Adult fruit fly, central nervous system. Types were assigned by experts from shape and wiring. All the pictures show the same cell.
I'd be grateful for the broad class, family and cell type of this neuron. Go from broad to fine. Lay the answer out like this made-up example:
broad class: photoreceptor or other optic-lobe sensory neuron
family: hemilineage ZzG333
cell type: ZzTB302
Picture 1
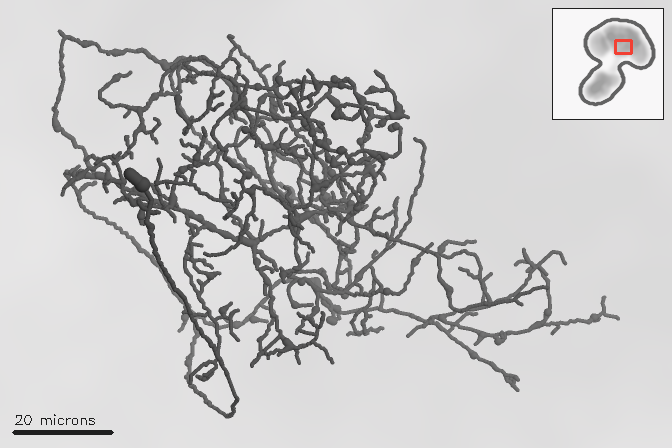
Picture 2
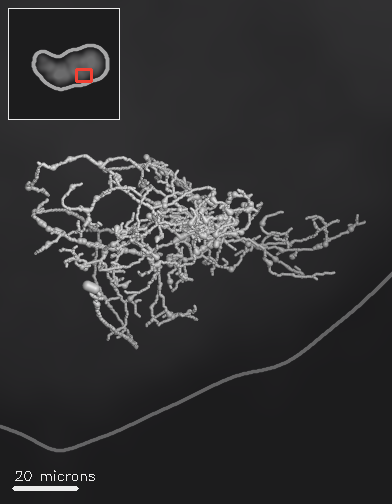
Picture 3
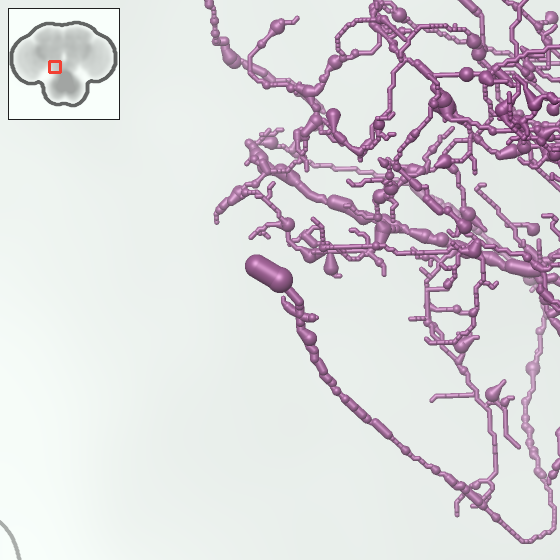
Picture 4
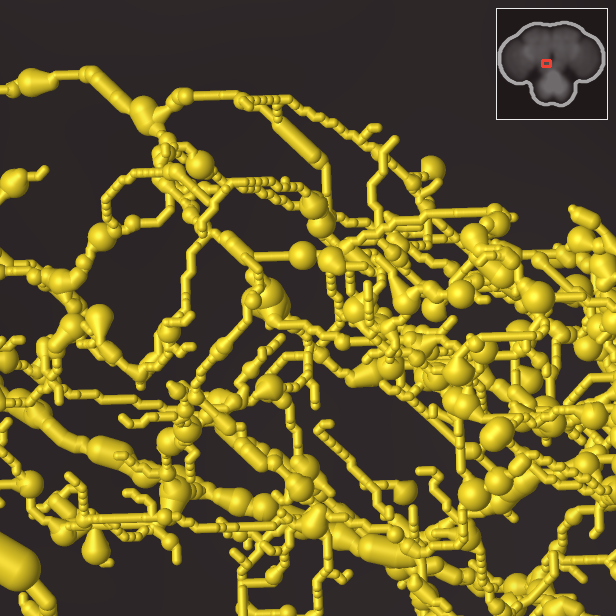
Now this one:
broad class: central-brain intrinsic neuron
family: hemilineage MD3
cell type: GNG350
